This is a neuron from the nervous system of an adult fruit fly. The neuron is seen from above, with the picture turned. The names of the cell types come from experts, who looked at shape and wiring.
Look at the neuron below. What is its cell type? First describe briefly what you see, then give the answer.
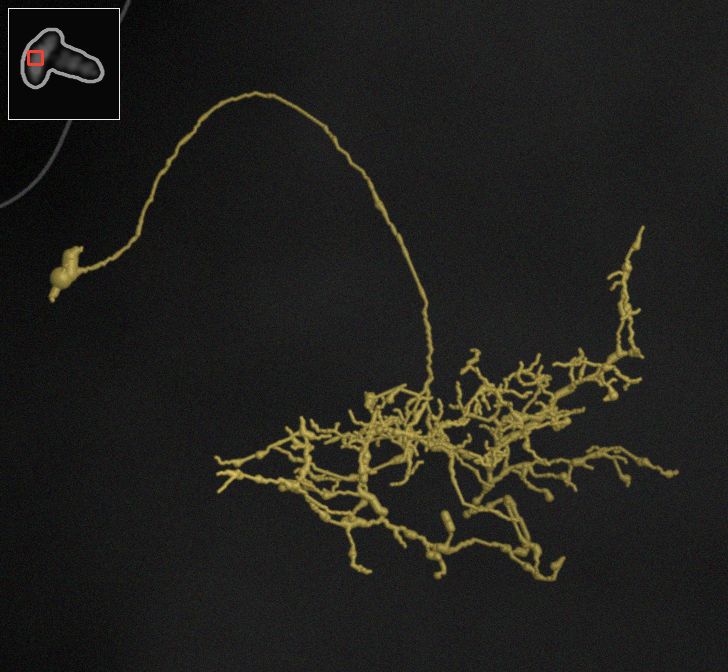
The cell body is on the left of the picture. The picture shows dozens of branch ends. Its broad class is central-brain intrinsic neuron. It is of cell type AMMC030.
